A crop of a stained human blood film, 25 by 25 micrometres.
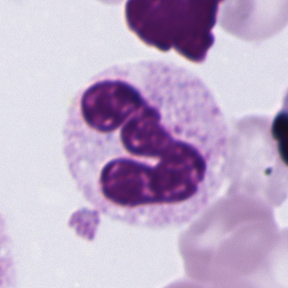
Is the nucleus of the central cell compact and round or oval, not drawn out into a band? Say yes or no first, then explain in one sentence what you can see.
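No. The nucleus is a single bent band curving in an S shape.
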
